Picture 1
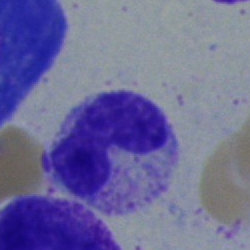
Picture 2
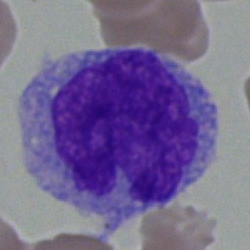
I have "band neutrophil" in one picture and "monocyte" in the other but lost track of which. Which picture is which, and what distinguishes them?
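Picture 1 shows a band neutrophil, and picture 2 shows a monocyte. The band neutrophil's nucleus is bent into a deeply indented C shape whose notch opens to the right.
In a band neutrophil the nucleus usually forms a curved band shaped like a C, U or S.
The monocyte's nucleus has a deep notch cutting in from its lower edge; it fills most of the cell and is surrounded all round by a rim of cytoplasm. In the band neutrophil the pale cytoplasm lies mainly in the lower right part of the cell, while in the monocyte the cytoplasm is pale greyish blue.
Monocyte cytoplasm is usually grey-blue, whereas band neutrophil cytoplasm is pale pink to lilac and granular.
Both cells have a roughly round outline, and neither nucleus shows distinct nucleoli.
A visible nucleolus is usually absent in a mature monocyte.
No vacuoles are seen in the band neutrophil's cytoplasm. Pale red cells that look unstained lie at the left and right edges beside the band neutrophil.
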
